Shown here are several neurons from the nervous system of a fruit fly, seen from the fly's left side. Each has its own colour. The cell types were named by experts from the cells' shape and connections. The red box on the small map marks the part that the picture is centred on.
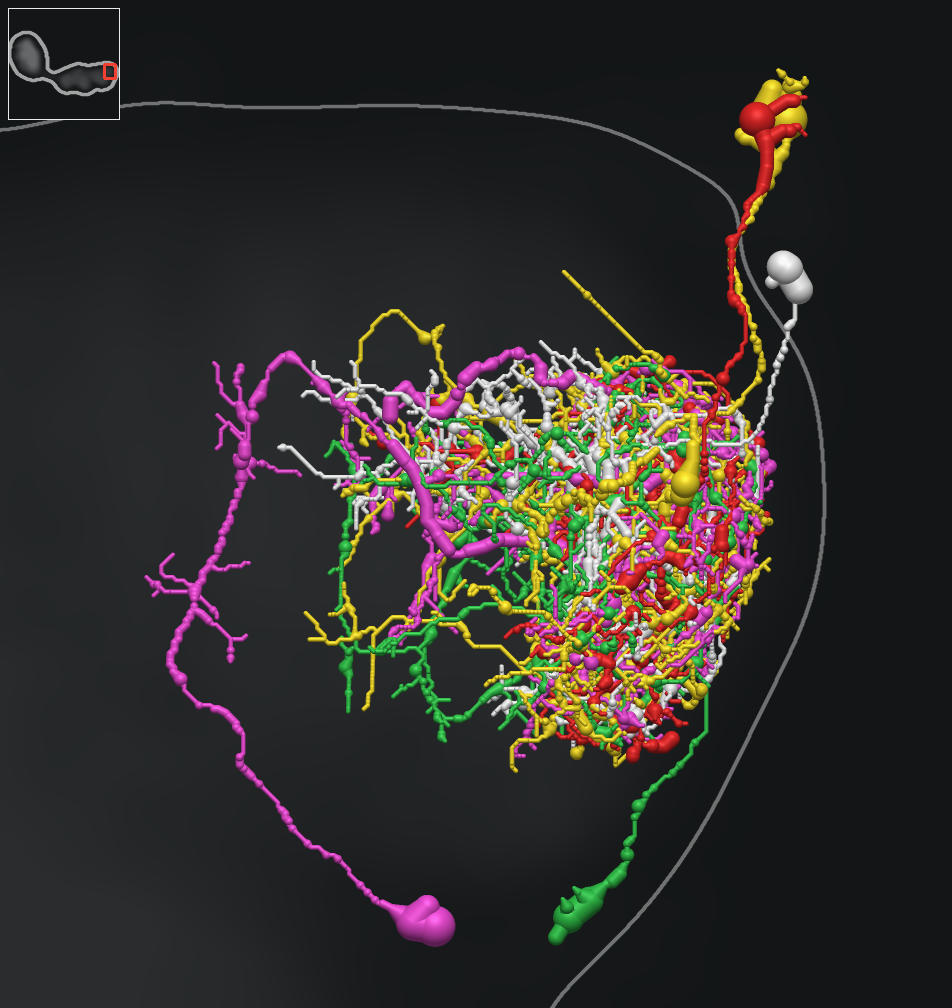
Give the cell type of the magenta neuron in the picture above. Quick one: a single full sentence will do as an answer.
Belonging to the cell type INXXX239 is this neuron.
